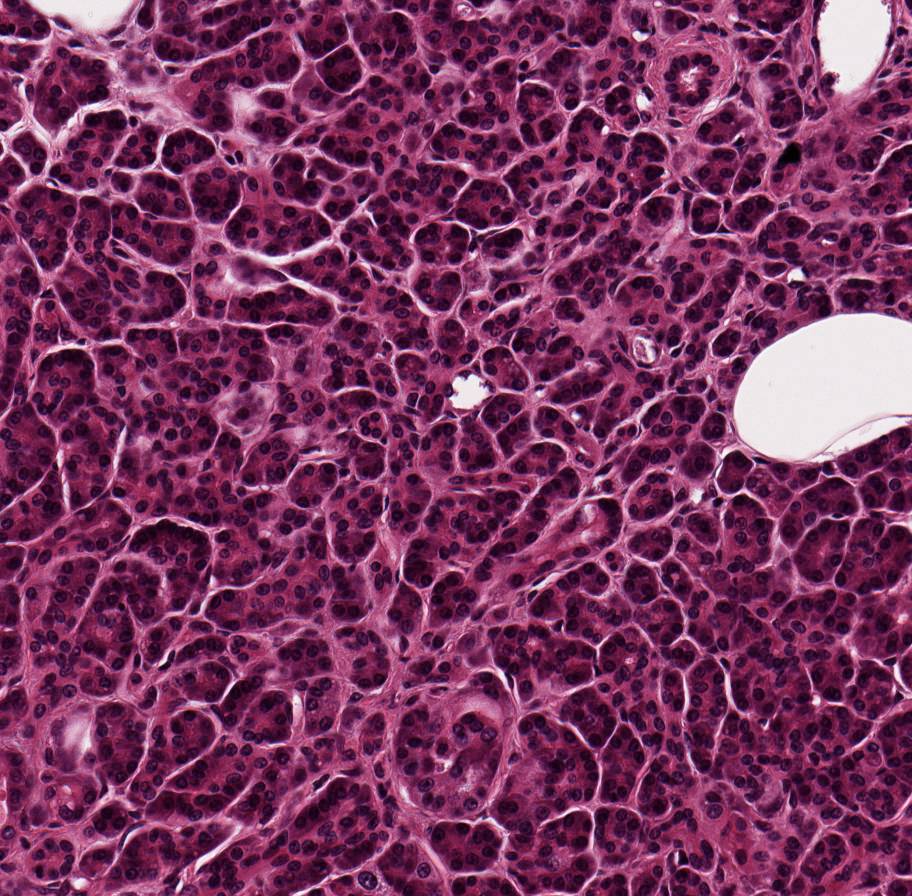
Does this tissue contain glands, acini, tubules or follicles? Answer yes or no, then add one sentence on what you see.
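Yes. Closely packed acini fill almost the whole field.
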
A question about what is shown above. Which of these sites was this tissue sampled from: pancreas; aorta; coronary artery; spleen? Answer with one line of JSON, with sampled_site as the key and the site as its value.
{"sampled_site": "pancreas"}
